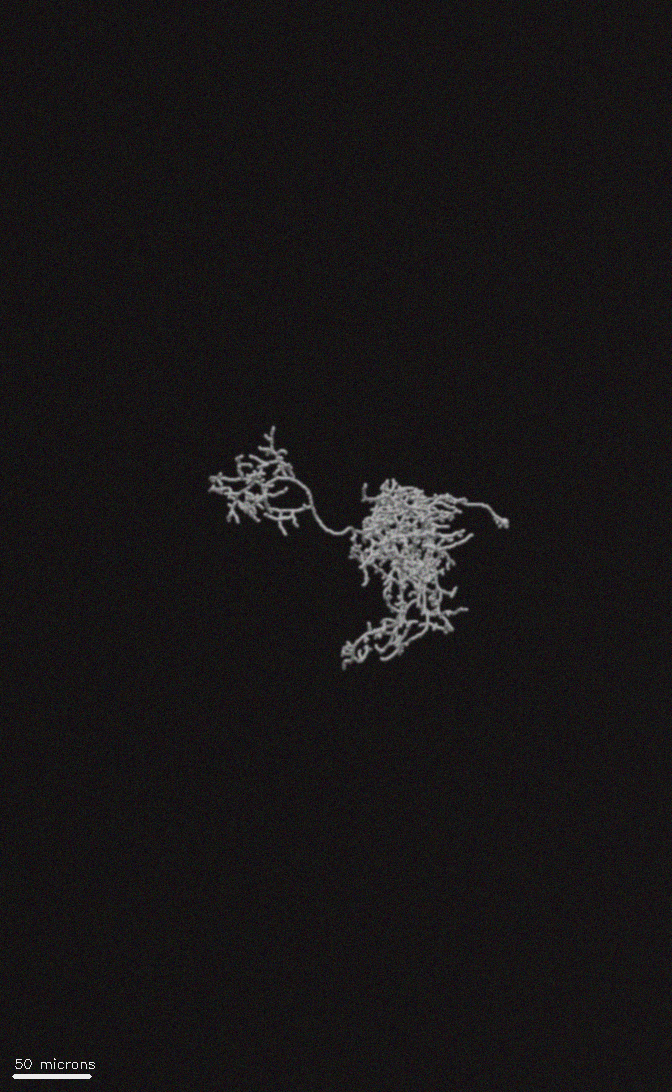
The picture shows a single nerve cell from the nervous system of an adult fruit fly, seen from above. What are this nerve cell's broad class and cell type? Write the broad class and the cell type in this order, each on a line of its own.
central-brain intrinsic neuron
VES087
